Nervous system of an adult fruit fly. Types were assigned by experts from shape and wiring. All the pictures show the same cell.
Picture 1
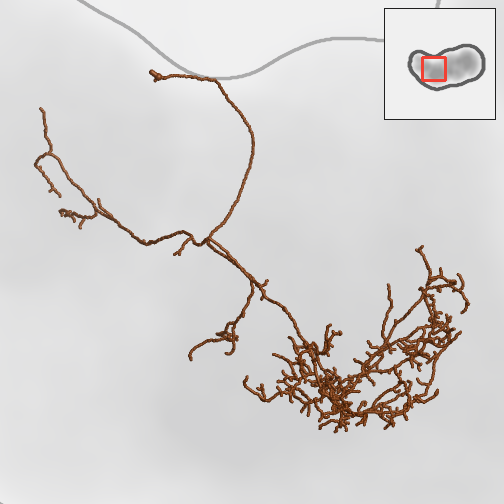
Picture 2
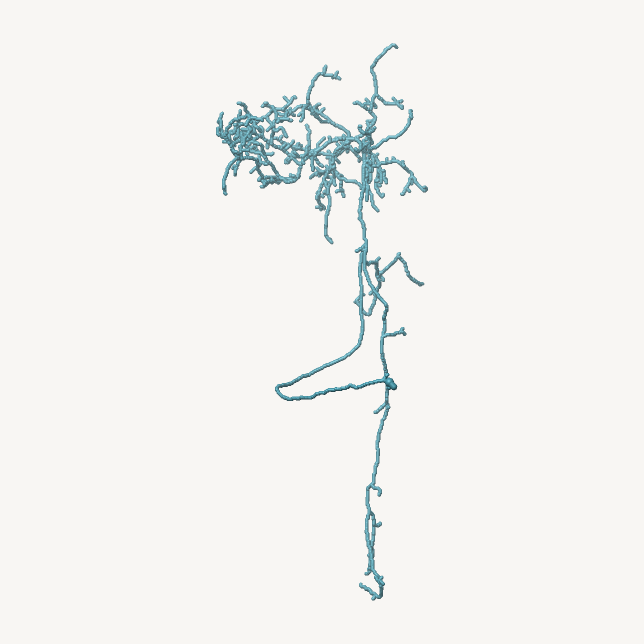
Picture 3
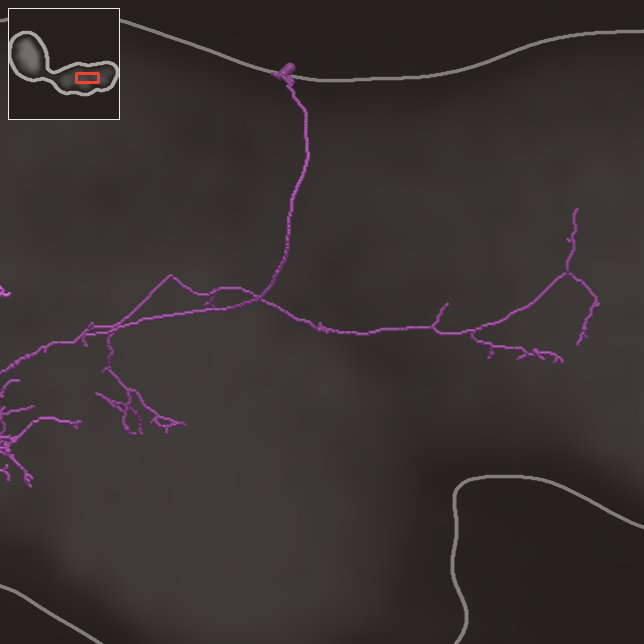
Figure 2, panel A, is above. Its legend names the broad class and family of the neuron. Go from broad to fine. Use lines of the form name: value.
broad class: nerve-cord intrinsic neuron
family: hemilineage 11A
